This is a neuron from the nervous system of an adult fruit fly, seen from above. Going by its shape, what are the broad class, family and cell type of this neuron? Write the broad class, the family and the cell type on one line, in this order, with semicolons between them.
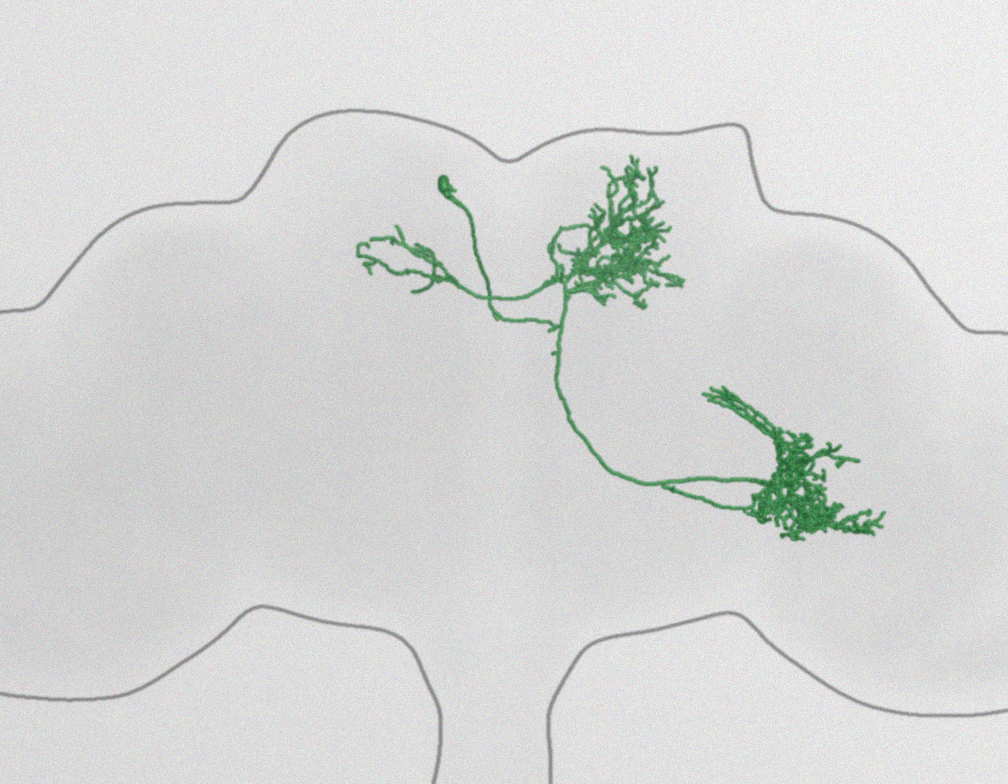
central-brain intrinsic neuron; class ALPN; M_smPN6t2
